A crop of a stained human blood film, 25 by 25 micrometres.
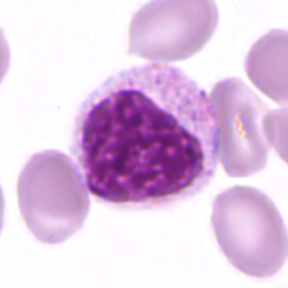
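Metamyelocyte, the nucleated cell at the centre of a stained smear of human peripheral blood. First, its outline is roughly round, and the surface carries no projections. Next, the nucleus is placed off-centre, toward the lower left of the cell. Finally, fine pinkish-purple granules are scattered through the cytoplasm.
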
